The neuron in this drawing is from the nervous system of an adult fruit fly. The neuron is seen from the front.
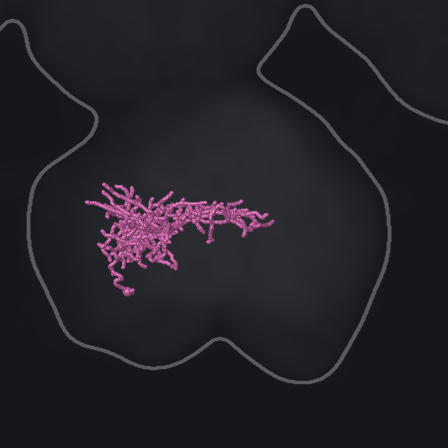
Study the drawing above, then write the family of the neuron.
hemilineage 12A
